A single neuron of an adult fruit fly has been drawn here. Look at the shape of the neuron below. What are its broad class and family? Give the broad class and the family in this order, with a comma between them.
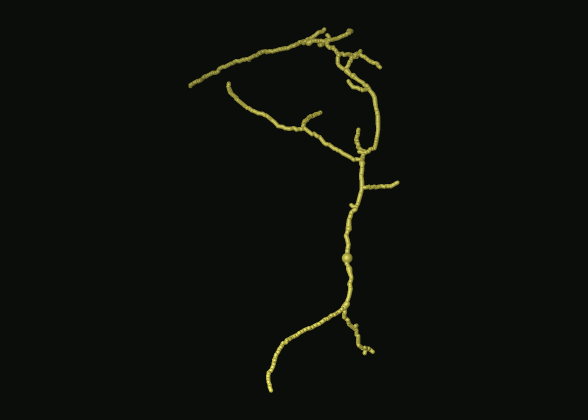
sensory neuron entering the nerve cord, class mechanosensory proprioceptive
